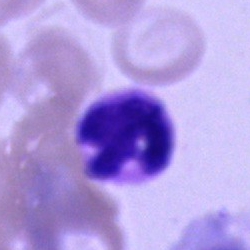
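Segmented neutrophil, central cell, stained human bone marrow smear. Outline roughly rounded, edges slightly irregular. Nucleus fills most of the cell; chromatin very dark violet and densely condensed. Scant rim of pale pinkish-lilac cytoplasm, mainly along the lower edge.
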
